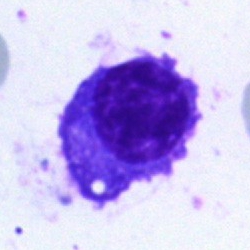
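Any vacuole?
One, small, round and clear, near the lower left edge of the cytoplasm.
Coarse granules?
None distinct in the cytoplasm.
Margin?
Ragged, with small knobbly blebs along the edge of a roughly oval, not sharply angular, outline.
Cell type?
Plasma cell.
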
